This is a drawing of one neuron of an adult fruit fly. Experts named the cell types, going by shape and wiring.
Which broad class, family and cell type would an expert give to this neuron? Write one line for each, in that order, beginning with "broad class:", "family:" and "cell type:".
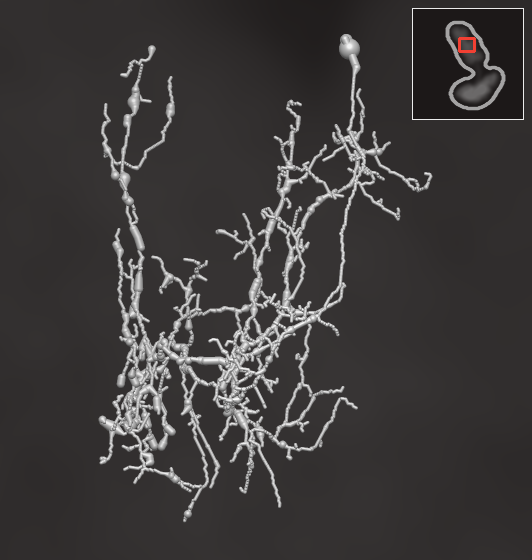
broad class: nerve-cord intrinsic neuron
family: hemilineage 12B
cell type: IN12B030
